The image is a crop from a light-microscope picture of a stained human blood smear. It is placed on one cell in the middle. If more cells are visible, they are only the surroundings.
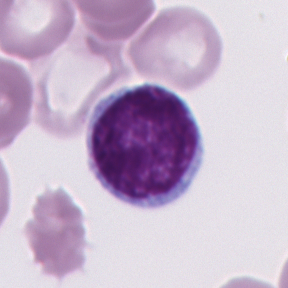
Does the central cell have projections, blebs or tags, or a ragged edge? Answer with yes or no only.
No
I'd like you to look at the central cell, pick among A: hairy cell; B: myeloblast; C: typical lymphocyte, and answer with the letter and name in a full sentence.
In the middle of the crop is a typical lymphocyte; option C is therefore correct.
